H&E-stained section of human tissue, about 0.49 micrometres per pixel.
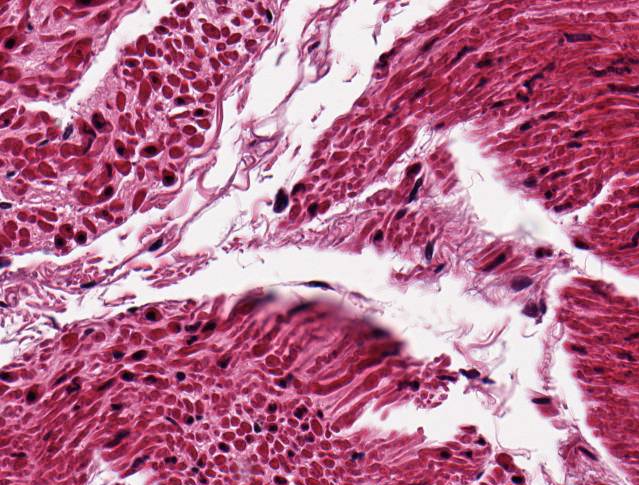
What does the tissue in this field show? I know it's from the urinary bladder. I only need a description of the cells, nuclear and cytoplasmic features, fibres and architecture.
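Densely cellular pink smooth muscle bundles, separated by irregular white clefts. Upper left and lower left: cells cut across, many small round pink profiles. Upper right: cells lengthwise, elongated spindle-shaped profiles. Many cross-cut cells: single dark central nucleus in pink cytoplasm.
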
